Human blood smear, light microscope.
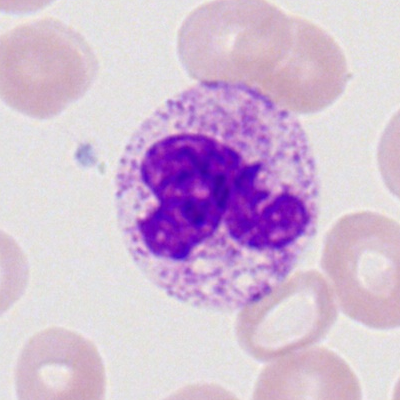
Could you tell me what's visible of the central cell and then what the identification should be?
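Notice how dark purple and coarsely clumped the chromatin is, and that no nucleoli can be seen in the nucleus. Around it, the cytoplasm is plentiful and pale pink. The granules still let you see the outline of the nucleus clearly. What we have here is a segmented neutrophil.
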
